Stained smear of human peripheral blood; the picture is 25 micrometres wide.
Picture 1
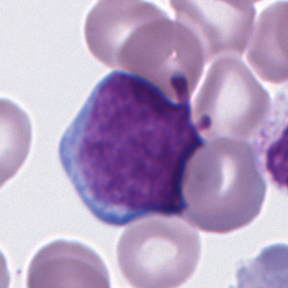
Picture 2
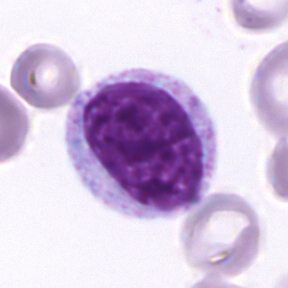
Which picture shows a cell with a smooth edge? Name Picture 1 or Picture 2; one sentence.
In Picture 2, no projections, blebs or ragged parts break the cell's outline.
